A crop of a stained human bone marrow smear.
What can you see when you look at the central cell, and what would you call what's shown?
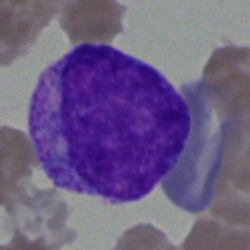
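Roughly round, the cell has a smooth edge. Its cytoplasm forms a narrow crescent on the left side and holds fine purple-pink granules, with no vacuoles seen. The cell is a blast.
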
